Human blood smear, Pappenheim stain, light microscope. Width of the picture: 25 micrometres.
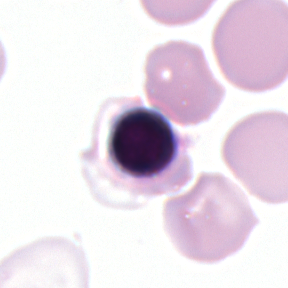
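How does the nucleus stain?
Very dark purple and evenly dense, with no visible chromatin pattern.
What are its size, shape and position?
About 6 micrometres across, round, and off-centre toward the upper right.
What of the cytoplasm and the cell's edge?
The cytoplasm is a rim, wider on the left; the outer edge is irregular rather than smoothly round.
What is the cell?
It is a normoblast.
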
